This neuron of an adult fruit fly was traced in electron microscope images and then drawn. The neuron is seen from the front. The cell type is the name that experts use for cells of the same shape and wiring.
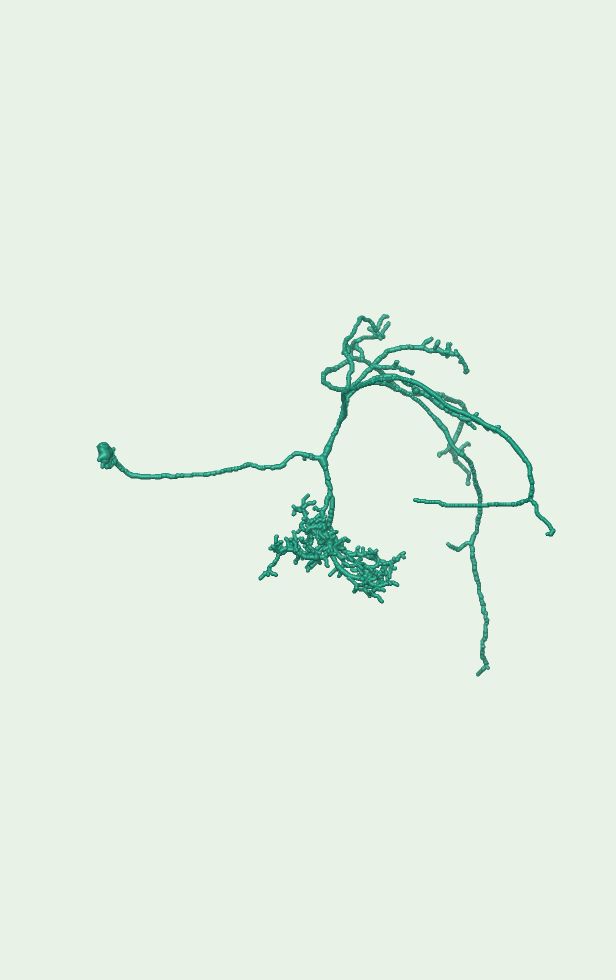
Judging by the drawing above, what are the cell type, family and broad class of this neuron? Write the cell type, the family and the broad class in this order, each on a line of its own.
IN18B032
hemilineage 18B
nerve-cord intrinsic neuron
